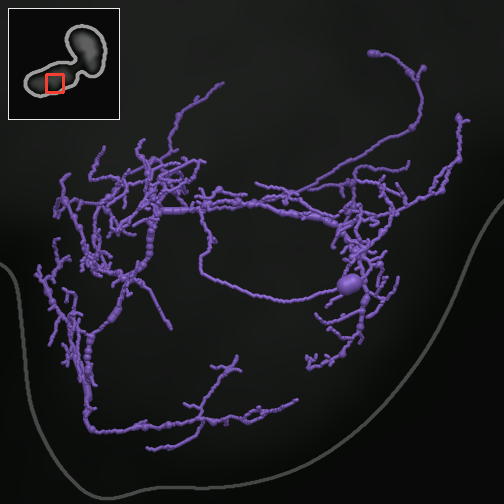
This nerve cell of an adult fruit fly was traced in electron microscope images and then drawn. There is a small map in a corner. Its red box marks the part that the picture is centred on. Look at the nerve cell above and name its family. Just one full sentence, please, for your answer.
Among the members of family hemilineage 04B is this nerve cell.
